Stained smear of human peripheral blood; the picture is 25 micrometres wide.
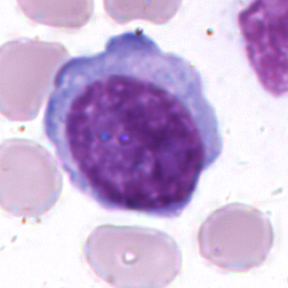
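Plasma cell at the centre of the field, with a small rounded bleb projecting from its top edge. The nucleus is a single oval mass, about 13 by 11 micrometres, with neither lobes nor indentation. It fills most of the cell and lies toward the lower part, so the widest band of cytoplasm is at the top. Chromatin is finely granular and fairly even, lacking coarse dark clumps.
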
